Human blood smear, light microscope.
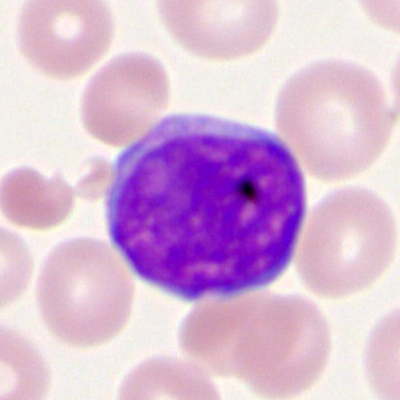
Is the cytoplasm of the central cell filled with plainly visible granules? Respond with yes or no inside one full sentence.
No, the cell shows no granules in its cytoplasm.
